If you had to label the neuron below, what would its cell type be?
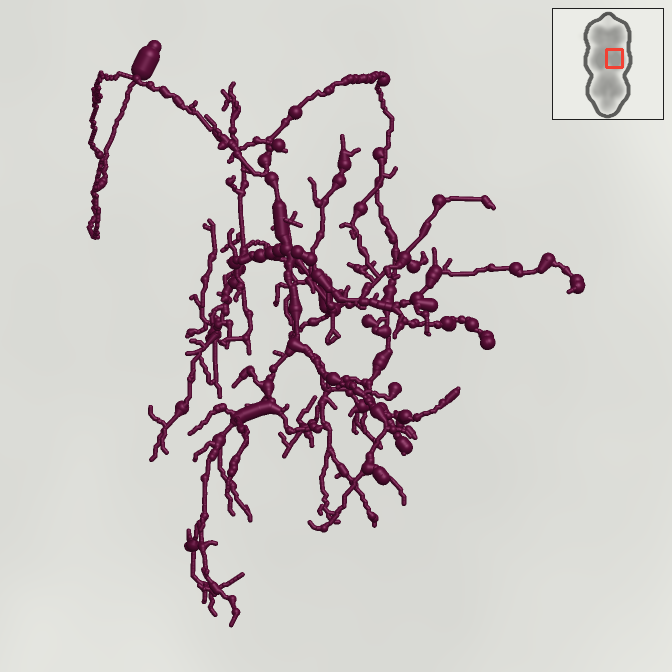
IN11B018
